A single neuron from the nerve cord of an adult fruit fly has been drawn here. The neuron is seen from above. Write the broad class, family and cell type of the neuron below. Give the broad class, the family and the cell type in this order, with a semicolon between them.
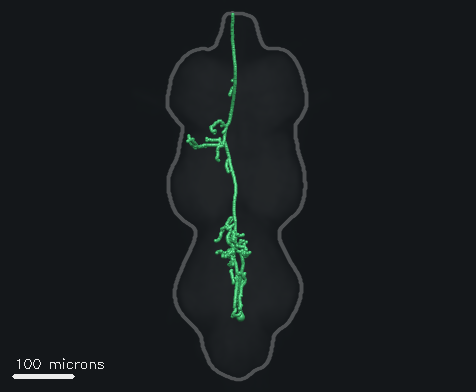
ascending neuron; hemilineage 05B; AN05B063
